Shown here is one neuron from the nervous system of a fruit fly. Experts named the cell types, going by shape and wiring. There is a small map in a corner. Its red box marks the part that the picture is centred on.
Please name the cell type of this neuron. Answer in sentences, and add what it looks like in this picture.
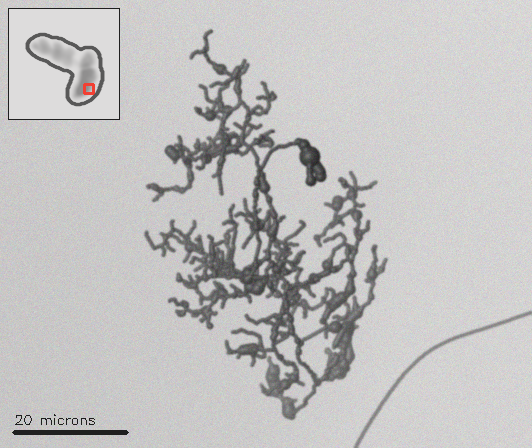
The cell type is CB1809. It is a central-brain intrinsic neuron. By the scale bar it is about 70 microns tall in this view. As drawn here it is taller than it is wide.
